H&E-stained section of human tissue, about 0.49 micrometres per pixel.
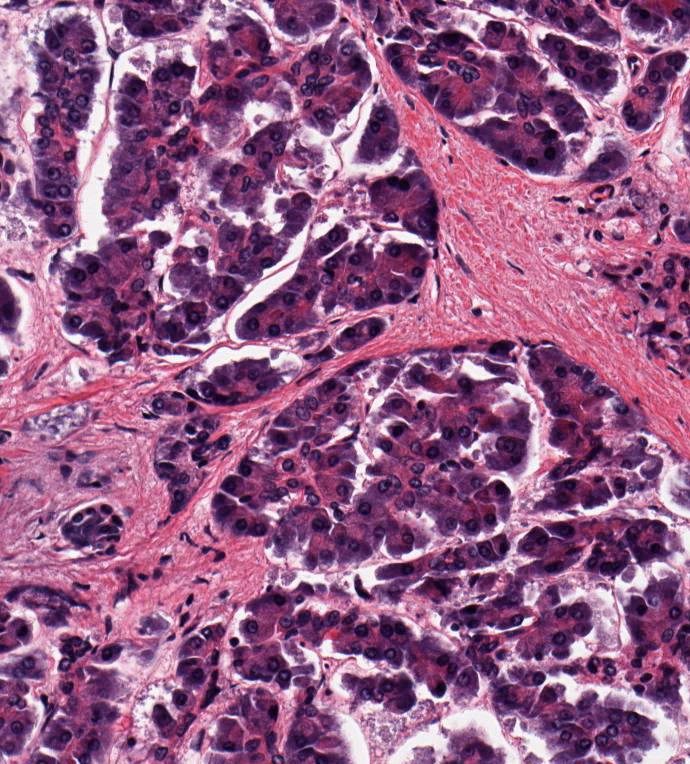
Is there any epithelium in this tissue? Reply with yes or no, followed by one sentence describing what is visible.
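Yes. The epithelial nuclei are round and fairly uniform, each with a visible dark nucleolus.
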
